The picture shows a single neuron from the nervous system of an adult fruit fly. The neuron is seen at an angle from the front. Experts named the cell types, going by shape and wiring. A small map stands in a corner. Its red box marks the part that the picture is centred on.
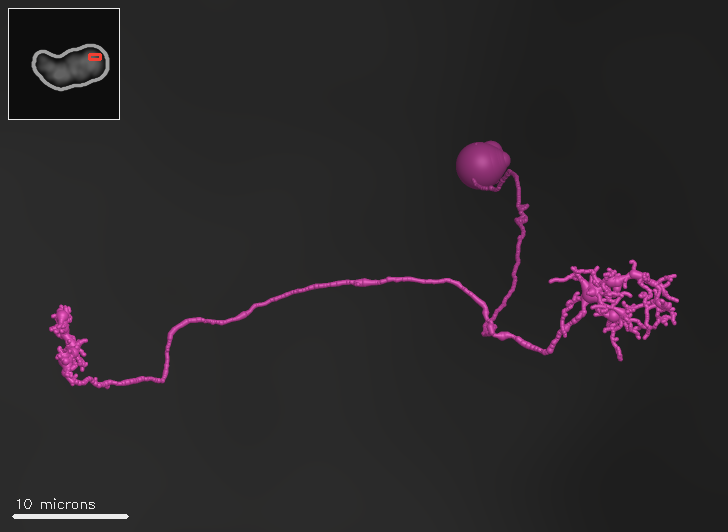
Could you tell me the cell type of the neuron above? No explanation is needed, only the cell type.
T3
